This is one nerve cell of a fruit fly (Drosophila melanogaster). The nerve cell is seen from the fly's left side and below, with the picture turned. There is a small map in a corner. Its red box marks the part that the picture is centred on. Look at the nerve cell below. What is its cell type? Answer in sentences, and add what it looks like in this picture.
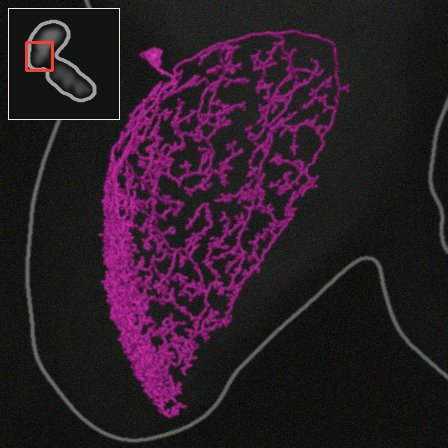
It is of cell type Cm29. This is an optic-lobe intrinsic neuron. Dozens of branch ends can be seen. In this view it is taller than it is wide.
